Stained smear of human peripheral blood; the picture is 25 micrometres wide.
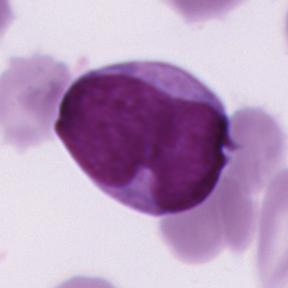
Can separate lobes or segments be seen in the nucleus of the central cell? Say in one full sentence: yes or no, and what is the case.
No, in this cell the nucleus is one undivided round, oval or kidney-shaped compact mass.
